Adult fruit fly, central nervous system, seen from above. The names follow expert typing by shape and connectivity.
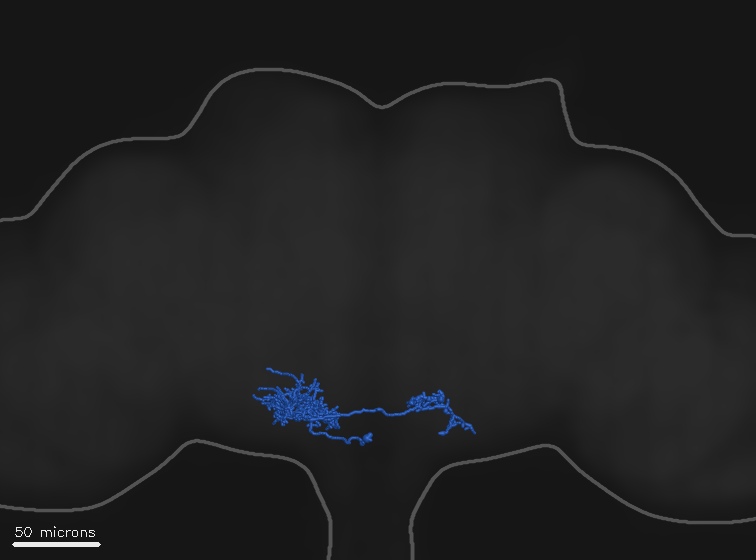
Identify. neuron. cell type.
PS280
